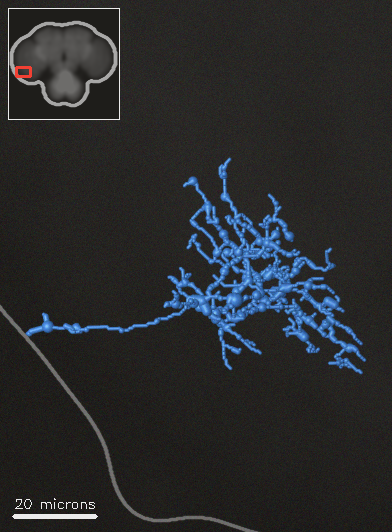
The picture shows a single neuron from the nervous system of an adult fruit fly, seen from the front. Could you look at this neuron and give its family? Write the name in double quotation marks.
"Lawf"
